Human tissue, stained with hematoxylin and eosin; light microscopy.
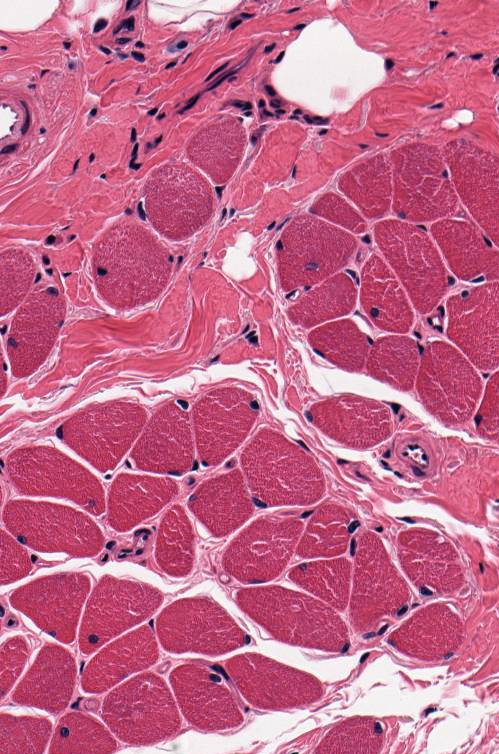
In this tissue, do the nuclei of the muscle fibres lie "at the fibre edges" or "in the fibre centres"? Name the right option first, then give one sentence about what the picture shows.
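At the fibre edges. The small dark nuclei of the muscle fibres lie at the edges of the fibres.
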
